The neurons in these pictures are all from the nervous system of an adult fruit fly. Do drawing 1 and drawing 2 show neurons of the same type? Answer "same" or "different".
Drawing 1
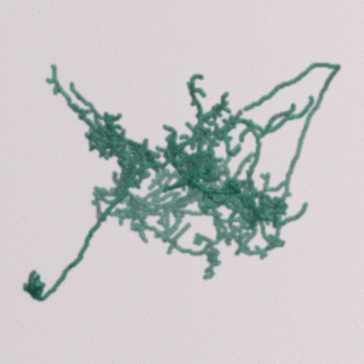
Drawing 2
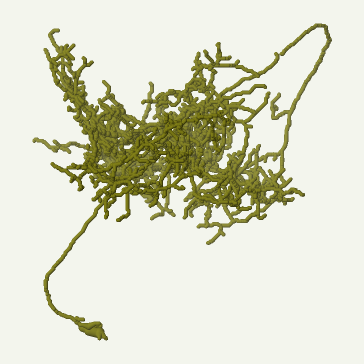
same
